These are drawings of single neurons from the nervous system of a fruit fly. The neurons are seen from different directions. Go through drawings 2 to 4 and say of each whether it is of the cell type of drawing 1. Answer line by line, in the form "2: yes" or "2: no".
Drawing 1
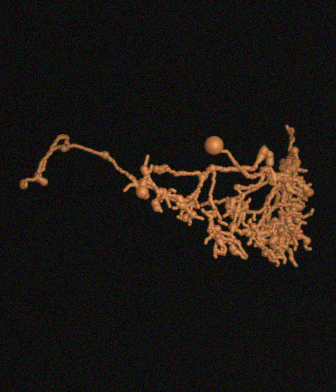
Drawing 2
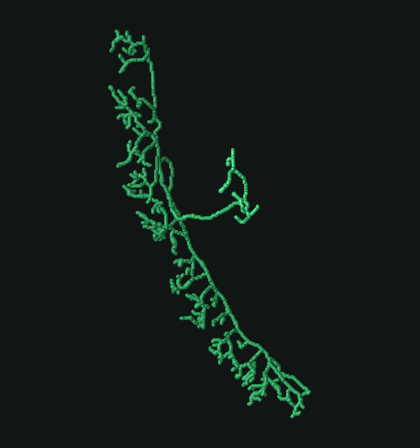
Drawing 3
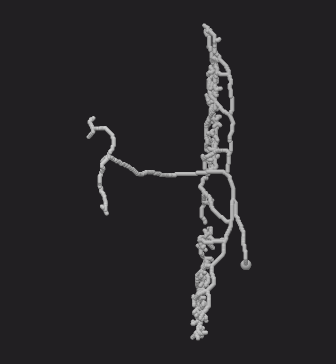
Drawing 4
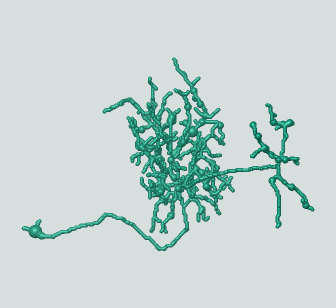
2: yes
3: yes
4: no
